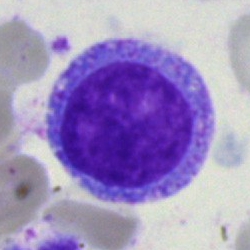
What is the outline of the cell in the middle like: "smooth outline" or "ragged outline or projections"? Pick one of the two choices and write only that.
Smooth outline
